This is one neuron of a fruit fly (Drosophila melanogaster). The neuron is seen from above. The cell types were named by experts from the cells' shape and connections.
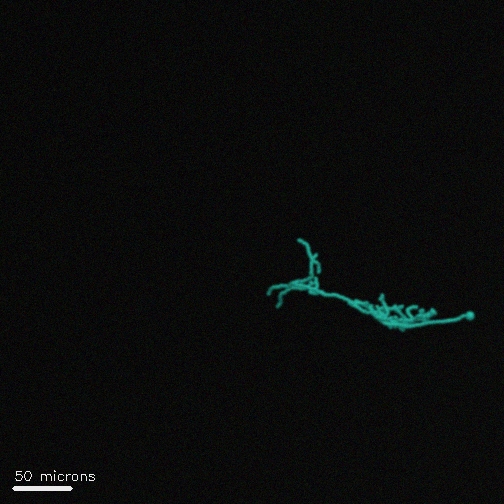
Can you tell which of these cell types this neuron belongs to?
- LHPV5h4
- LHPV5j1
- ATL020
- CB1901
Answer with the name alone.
ATL020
